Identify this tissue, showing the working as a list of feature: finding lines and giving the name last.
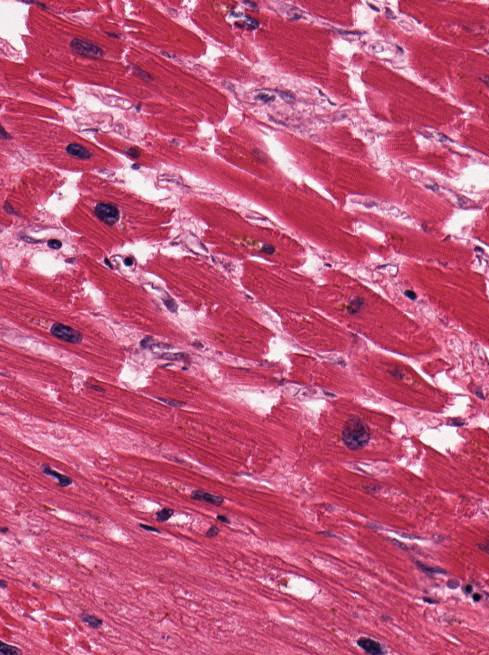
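Layout: muscle fibres fill the whole field, running obliquely from upper left toward lower right
Cells: elongated and branching, as far as I can follow them
Cytoplasm: deep red-pink, with fine lengthwise myofibrillar streaks
Nuclei: several enlarged, dark and blocky, one at upper left, another lower right of centre
Granules: fine, golden-brown, in the cytoplasm near some nuclei mid-field
Tissue: left ventricle of the heart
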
